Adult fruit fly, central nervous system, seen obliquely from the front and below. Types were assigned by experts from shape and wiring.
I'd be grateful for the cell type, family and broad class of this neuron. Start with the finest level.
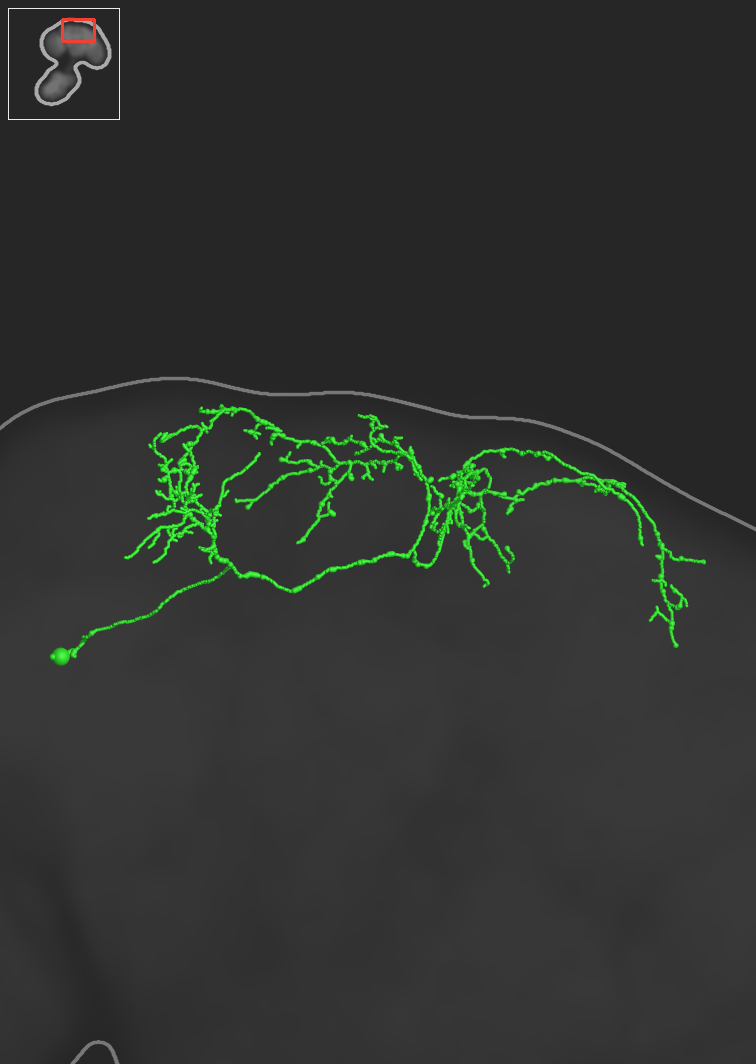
SMP276; hemilineage SMPpv2_dorsal; central-brain intrinsic neuron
